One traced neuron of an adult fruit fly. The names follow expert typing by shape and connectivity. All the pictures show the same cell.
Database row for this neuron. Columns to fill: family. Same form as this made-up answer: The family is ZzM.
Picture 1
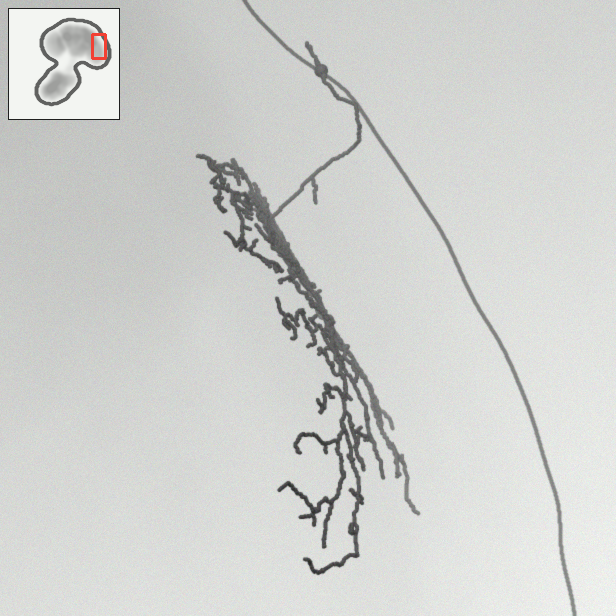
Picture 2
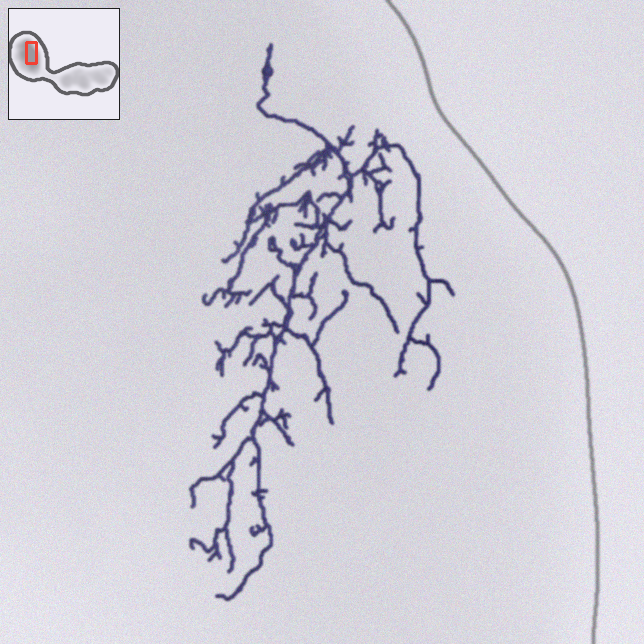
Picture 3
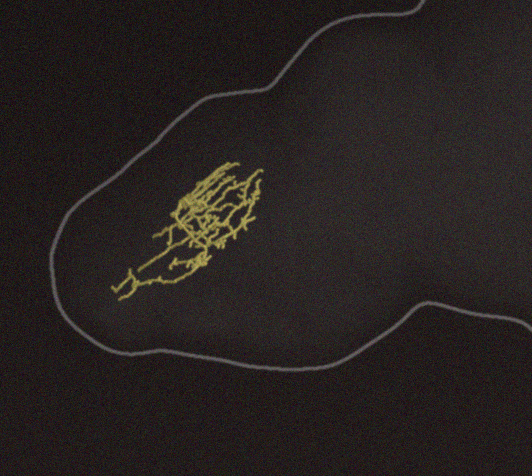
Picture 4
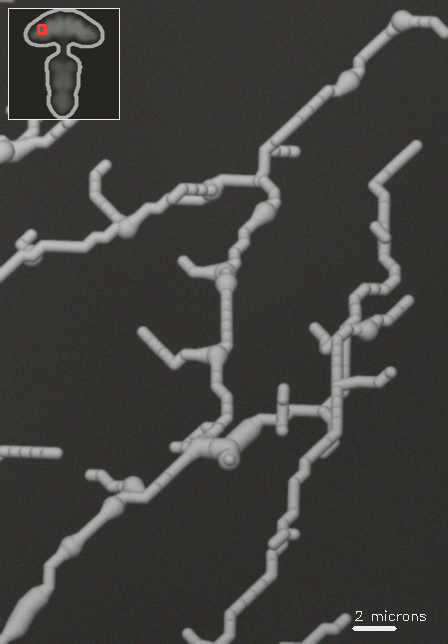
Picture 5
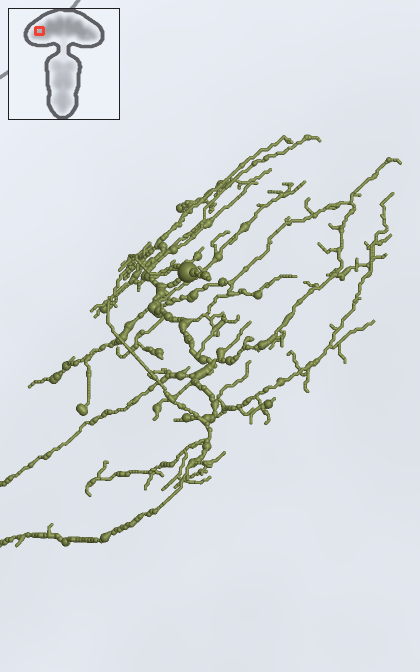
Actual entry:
The family is Cm.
